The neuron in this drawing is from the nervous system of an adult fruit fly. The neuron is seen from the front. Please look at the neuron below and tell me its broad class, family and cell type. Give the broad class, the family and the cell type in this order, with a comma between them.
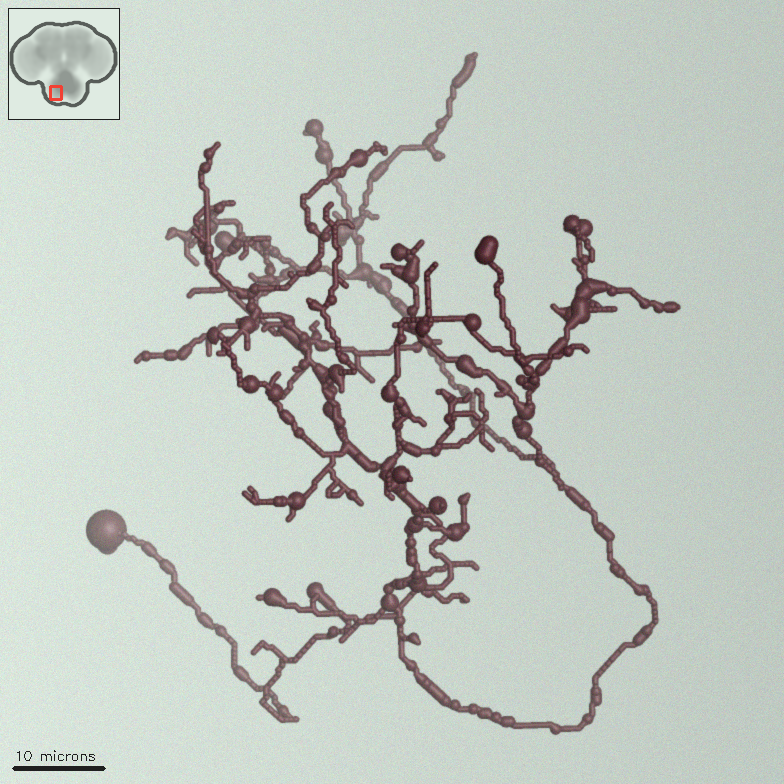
nerve-cord intrinsic neuron, hemilineage 01B, IN01B041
